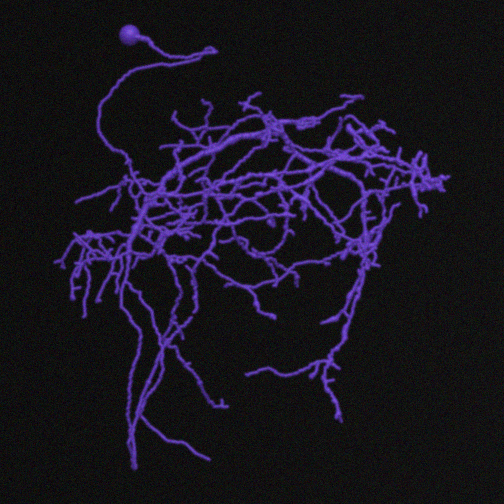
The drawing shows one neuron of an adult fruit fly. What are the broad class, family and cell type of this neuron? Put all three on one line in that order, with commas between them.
nerve-cord intrinsic neuron, hemilineage 17A, IN17A048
